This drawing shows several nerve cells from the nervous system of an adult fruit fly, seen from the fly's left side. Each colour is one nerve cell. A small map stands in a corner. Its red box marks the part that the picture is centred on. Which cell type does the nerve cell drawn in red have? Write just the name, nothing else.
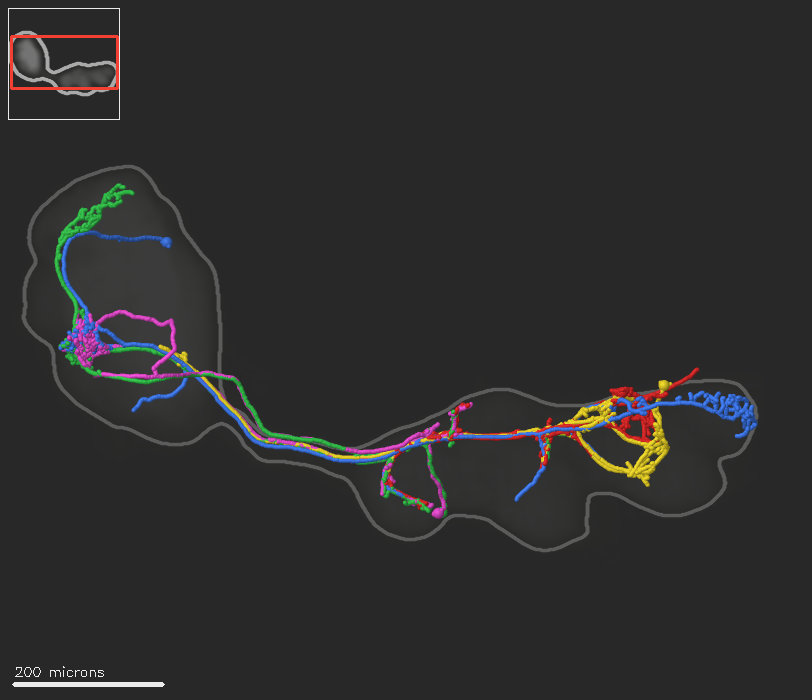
MNad21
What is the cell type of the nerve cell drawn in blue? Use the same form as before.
DNpe036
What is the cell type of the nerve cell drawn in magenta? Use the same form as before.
AN27X018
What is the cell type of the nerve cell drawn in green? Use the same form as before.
AN27X024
